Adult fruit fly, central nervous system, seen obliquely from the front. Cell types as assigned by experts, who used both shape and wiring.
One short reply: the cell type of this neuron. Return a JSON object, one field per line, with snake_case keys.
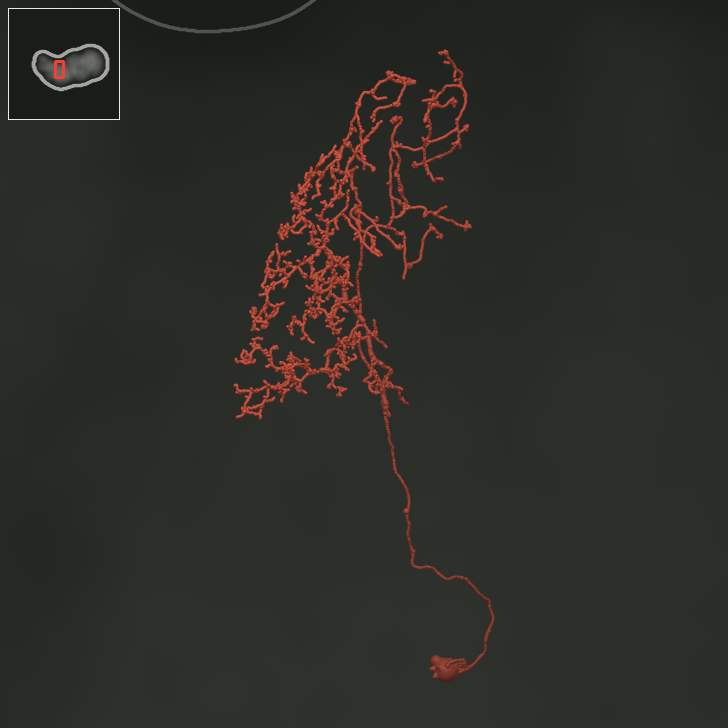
{
 "cell_type": "LPi3b"
}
